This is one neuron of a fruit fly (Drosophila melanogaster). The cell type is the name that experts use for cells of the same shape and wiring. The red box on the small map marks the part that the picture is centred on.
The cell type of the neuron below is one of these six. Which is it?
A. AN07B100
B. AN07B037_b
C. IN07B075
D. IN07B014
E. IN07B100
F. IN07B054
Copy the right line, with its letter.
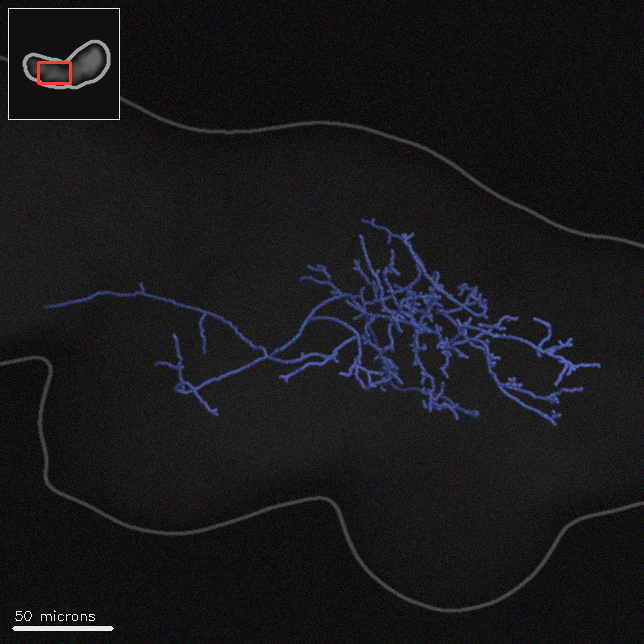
F. IN07B054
